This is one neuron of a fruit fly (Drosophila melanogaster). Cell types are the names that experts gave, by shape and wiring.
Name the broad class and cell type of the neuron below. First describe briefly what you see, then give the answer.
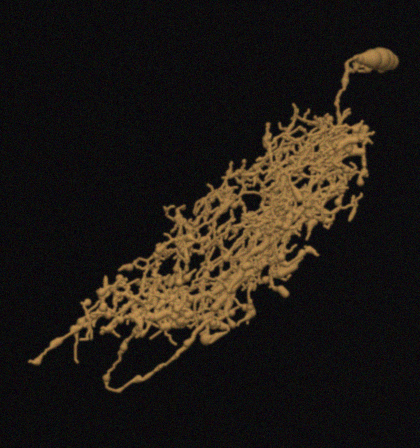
In this view it is about as wide as it is tall. This is a central-brain intrinsic neuron. The cell type is GNG125.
